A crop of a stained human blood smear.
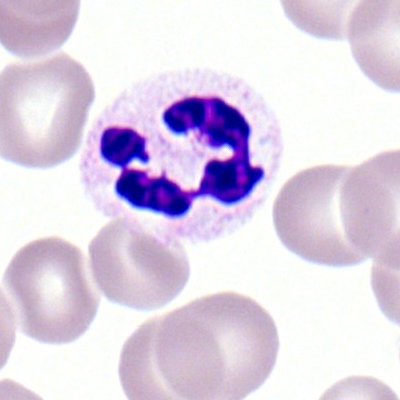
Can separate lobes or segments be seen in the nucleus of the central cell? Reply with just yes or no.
Yes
